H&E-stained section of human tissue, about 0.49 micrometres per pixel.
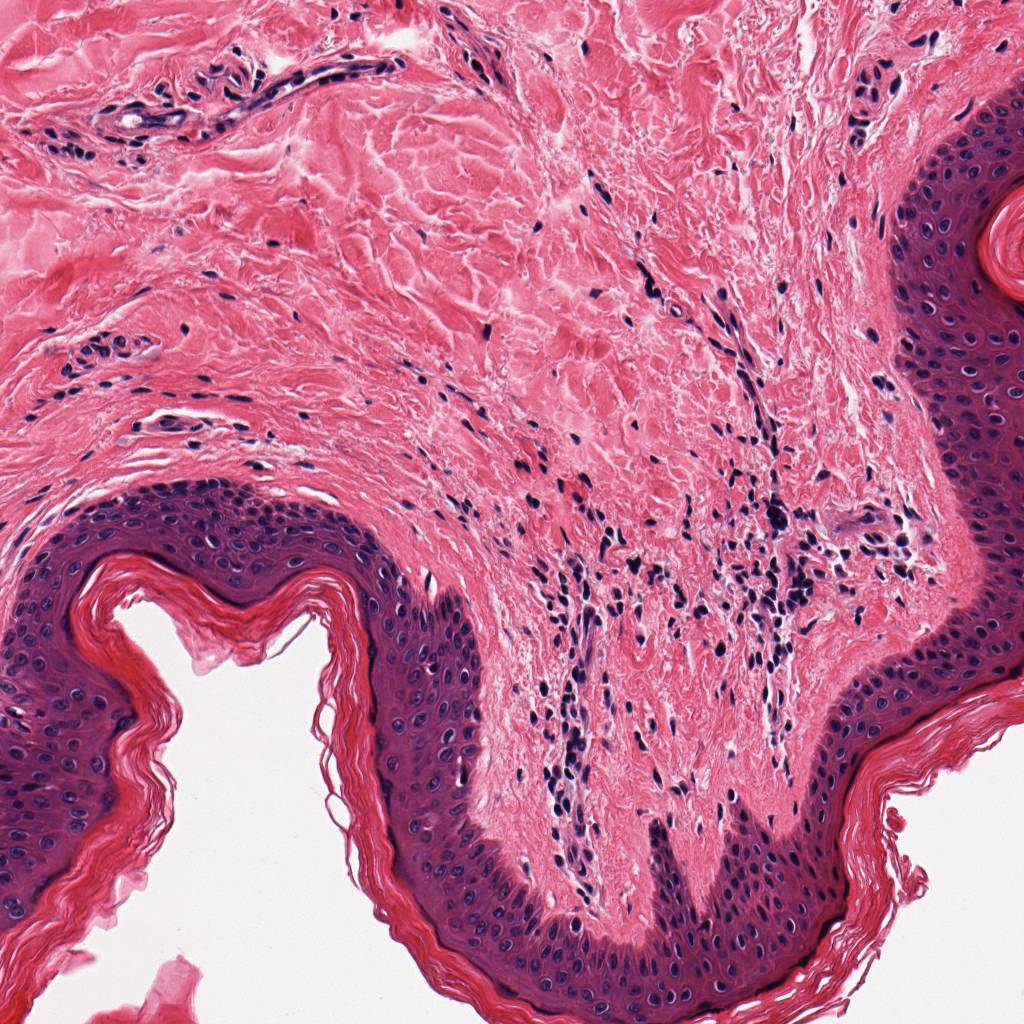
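Skin of the suprapubic region: stratified squamous epithelium forms a folded band along the lower and right sides, and connective tissue fills the upper part. Coarse pink collagen bundles run in varied directions in the upper connective tissue. Dark spindle and round nuclei are most crowded in the central lower connective tissue, within the epithelial fold. Small thin-walled vessels lined by flat nuclei lie at upper left.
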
